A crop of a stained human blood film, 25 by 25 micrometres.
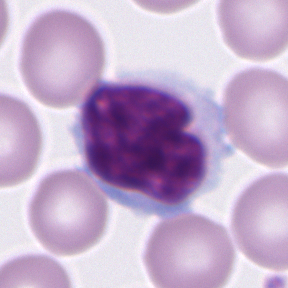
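Typical lymphocyte with a notched nucleus. First, the nucleus: about 12 by 10 micrometres, with the notch cut into its right side. Second, the chromatin: dark purple and coarsely clumped, small paler patches lying between the clumps. Third, the cytoplasm: a narrow pale blue rim around the nucleus. Last, the outline: ragged, with fine irregular projections along its edge.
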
